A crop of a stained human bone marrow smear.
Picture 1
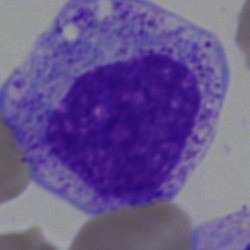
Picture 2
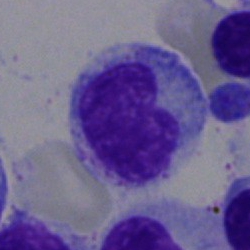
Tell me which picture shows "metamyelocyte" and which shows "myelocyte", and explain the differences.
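Picture 1: myelocyte. Picture 2: metamyelocyte. Picture 2 nucleus: notched on the upper-right side, kidney-shaped.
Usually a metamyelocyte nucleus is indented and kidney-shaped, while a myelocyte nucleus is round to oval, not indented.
Picture 1 outline: irregular and angular, not smoothly round; chromatin dark purple, finely mottled, with small paler spots. Picture 2 chromatin: also mottled, not smooth and even; cytoplasm rim widest on the upper right. Granules: many coarse purple ones throughout picture 1, only a few fine purplish ones in picture 2. Picture 1 only: a small round clear vacuole at upper left.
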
